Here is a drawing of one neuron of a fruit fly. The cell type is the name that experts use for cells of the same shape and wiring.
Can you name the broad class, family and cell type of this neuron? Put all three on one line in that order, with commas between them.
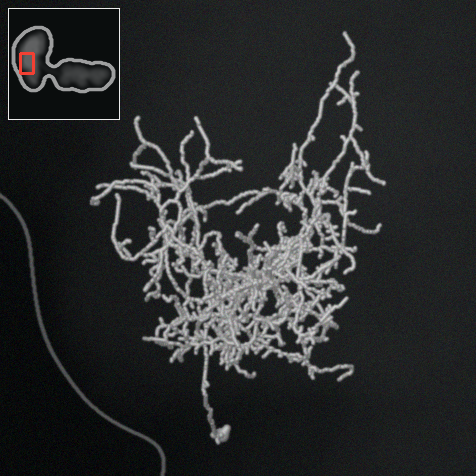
central-brain intrinsic neuron, hemilineage VLPl&p2_lateral, AVLP109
